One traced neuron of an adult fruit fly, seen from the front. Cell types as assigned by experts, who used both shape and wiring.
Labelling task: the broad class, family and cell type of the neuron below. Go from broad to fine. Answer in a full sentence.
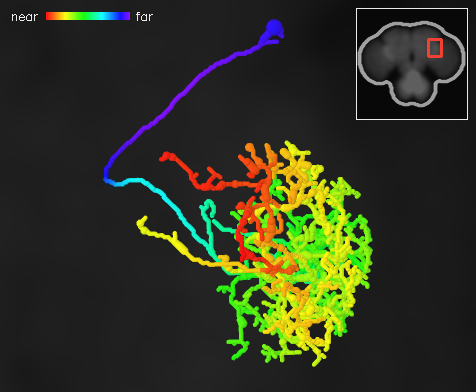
A central-brain intrinsic neuron of hemilineage VLPp&l1_anterior, type AVLP465.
